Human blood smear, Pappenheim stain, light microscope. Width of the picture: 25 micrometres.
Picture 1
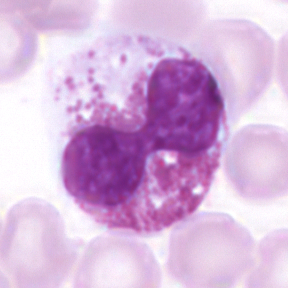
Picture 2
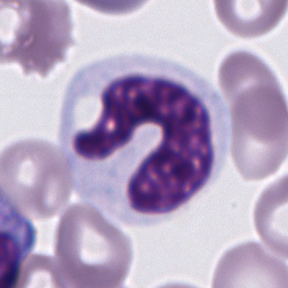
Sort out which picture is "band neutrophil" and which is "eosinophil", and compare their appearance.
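The eosinophil is in picture 1, the band neutrophil in picture 2. First, the nucleus: in picture 1 it has two lobes set diagonally, one at lower left and one at upper right.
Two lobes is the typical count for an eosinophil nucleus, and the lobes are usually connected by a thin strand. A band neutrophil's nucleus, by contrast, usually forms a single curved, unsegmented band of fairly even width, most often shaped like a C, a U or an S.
Second, the chromatin: it is dark purple in both, dense in picture 1 and coarsely clumped in picture 2, where no nucleoli can be seen.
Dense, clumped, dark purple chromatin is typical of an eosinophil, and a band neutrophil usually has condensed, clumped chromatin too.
Third, the cytoplasm: picture 1 is filled with coarse, round, pinkish-red granules, each separately visible and sparser at upper left, while picture 2 is abundant and very pale lilac.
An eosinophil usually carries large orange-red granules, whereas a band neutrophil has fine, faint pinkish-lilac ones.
Fourth, the outline: picture 1 is roughly round, and picture 2 is round and smooth with no surface projections, with a spiky, crenated red cell at its upper left.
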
